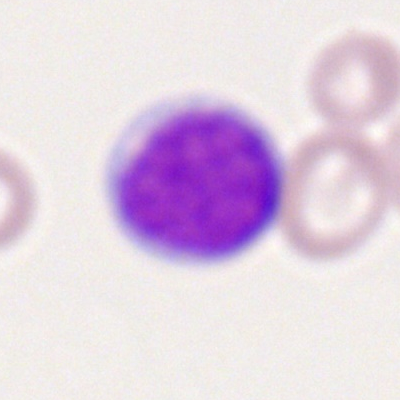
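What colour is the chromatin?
Dark purple, with faint lighter patches.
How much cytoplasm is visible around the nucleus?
Only a thin rim, widest at the upper left of the cell.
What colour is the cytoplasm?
Pale blue.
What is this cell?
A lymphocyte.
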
